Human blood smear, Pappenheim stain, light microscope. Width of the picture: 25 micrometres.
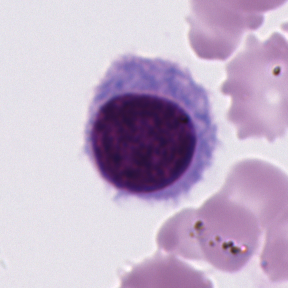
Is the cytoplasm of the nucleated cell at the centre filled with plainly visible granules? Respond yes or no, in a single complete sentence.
No, in the cell's cytoplasm no granules are visible.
